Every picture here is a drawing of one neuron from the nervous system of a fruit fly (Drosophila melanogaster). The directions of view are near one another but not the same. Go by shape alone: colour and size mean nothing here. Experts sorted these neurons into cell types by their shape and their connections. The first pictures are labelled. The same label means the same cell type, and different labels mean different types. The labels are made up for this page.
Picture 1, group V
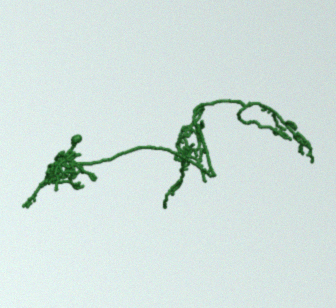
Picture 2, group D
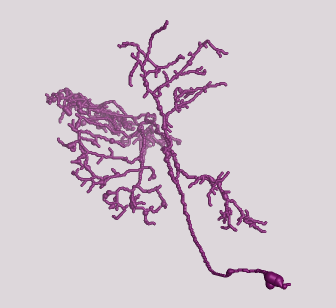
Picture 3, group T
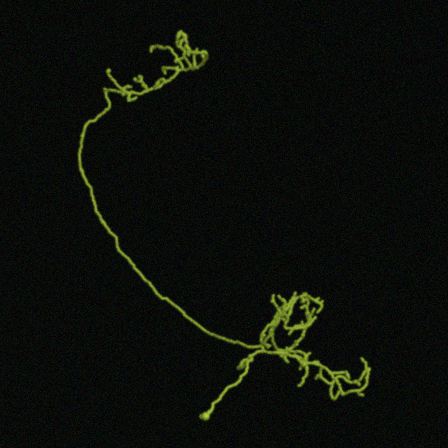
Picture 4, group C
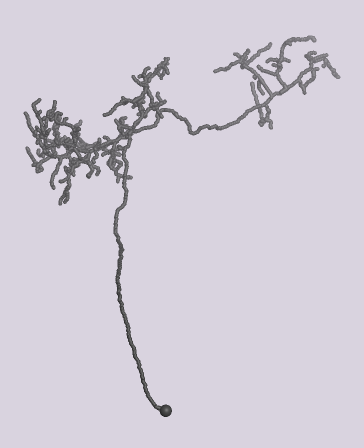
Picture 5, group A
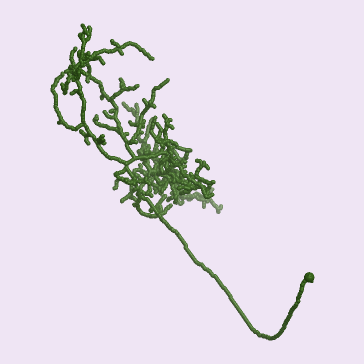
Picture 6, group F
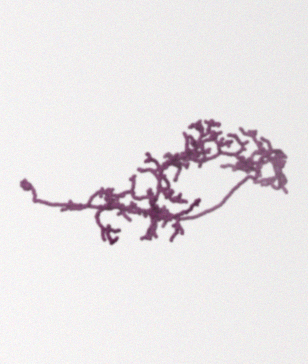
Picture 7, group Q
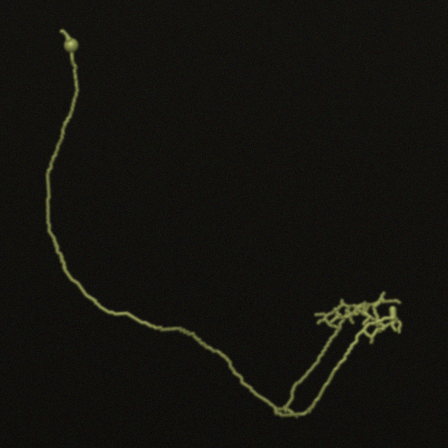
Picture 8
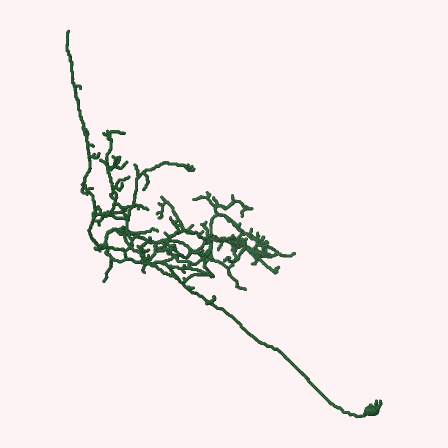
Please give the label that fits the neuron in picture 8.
group A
